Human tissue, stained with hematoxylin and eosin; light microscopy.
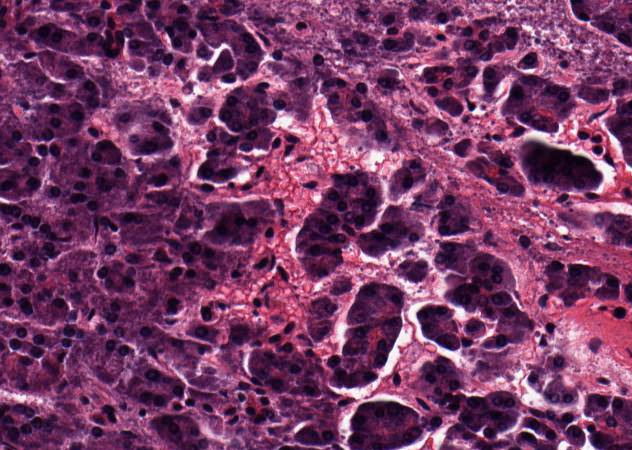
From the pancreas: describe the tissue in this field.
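The cells possess abundant cytoplasm staining densely purple rather than pale. Thin white clefts outline many of the cell nests, most clearly in the right half of the field. No fat cells are present anywhere.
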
